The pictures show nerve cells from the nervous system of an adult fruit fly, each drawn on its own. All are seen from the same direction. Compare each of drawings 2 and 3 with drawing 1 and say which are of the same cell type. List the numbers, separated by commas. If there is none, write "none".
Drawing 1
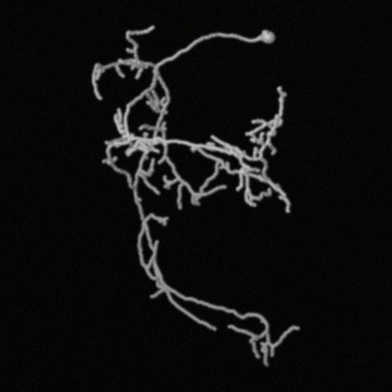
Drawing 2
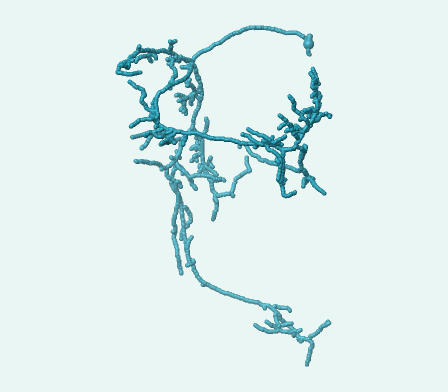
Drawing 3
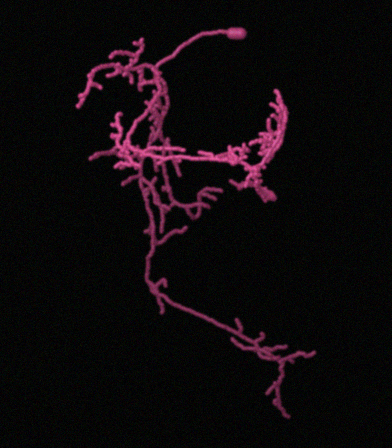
2, 3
